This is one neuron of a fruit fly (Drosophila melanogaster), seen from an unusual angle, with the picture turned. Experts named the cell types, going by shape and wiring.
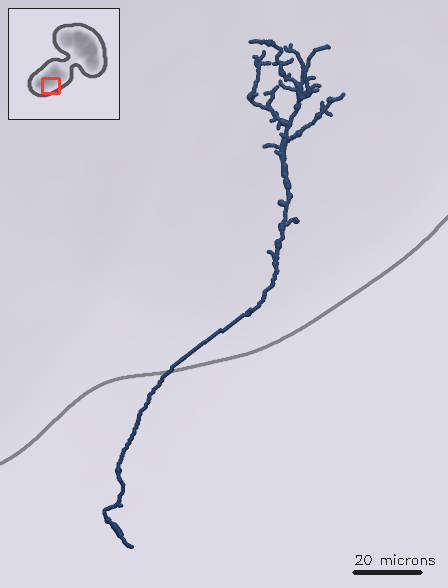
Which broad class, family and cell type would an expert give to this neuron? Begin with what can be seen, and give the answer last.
It is in the nerve cord and does not reach the brain. The drawing shows no cell body. By the scale bar it is about 150 microns tall in this view. Its broad class is sensory neuron entering the nerve cord. The name of its family is class mechanosensory tactile. The cell type is SNta42.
